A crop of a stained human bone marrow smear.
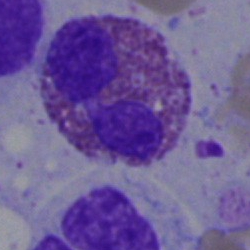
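Eosinophil, the middle cell of this bone marrow smear. I count two lobes in the nucleus, one at the upper left and one at the lower right. Coarse reddish-purple granules pack the cytoplasm, which I find widest on the right side of the cell.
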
